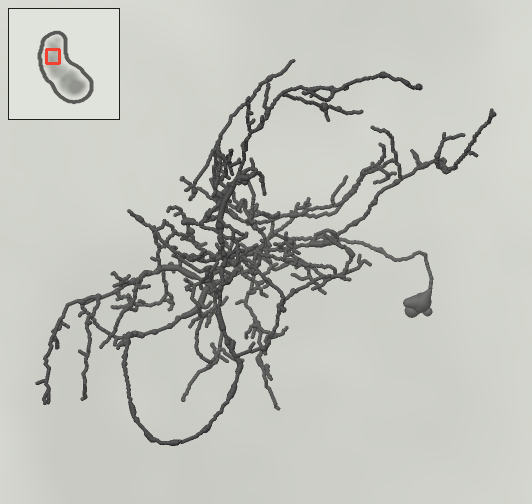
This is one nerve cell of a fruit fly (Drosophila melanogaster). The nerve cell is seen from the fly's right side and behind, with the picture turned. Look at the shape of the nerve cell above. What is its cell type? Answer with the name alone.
IN17A055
